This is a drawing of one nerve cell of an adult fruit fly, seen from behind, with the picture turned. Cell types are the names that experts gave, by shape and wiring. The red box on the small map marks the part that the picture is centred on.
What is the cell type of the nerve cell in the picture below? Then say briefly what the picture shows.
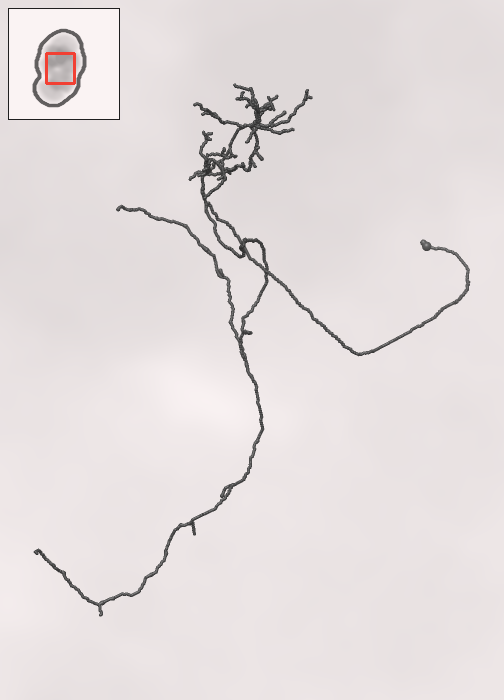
It is of cell type WED004. It is a central-brain intrinsic neuron. In this view it is about as wide as it is tall.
